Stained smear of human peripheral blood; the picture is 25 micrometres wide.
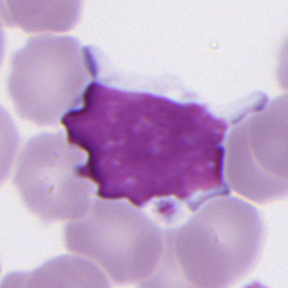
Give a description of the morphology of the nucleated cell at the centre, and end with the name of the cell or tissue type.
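The nucleus has an angular, irregular outline, with jagged notches along its edges, and no distinct nucleoli can be made out within it. The cytoplasm is almost colourless, a faint greyish lilac rather than blue, and contains no visible granules. This cell is a typical lymphocyte.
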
